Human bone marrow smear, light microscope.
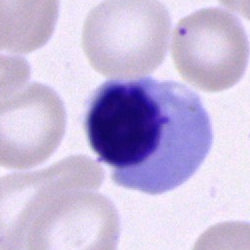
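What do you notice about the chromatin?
It is dense and stains dark purple.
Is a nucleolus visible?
No, none can be seen in the nucleus.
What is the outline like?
Smooth and rounded, with no surface projections, and the cytoplasm shows no granules either.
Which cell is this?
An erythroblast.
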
